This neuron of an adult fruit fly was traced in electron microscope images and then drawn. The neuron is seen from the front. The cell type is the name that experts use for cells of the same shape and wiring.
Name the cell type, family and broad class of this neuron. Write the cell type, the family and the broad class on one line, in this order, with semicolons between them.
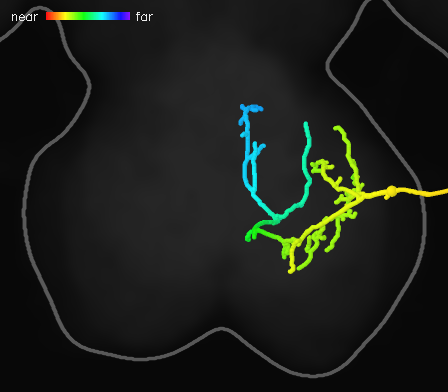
SNpp31; class mechanosensory proprioceptive; sensory neuron entering the nerve cord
